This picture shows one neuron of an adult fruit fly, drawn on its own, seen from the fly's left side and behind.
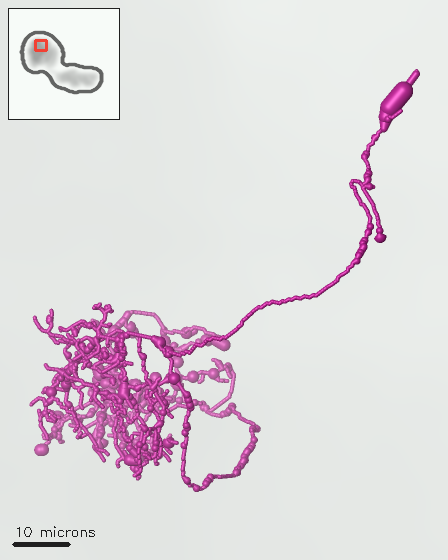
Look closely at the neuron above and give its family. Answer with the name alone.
class CX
